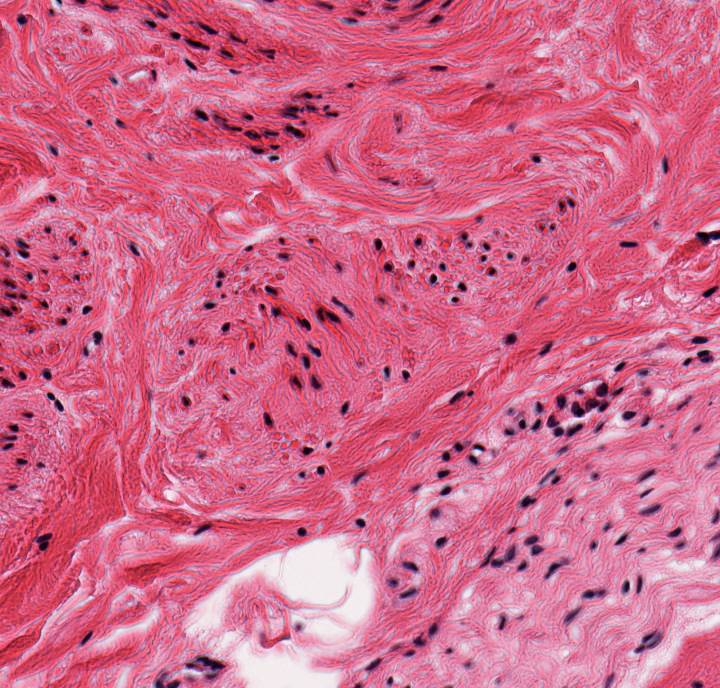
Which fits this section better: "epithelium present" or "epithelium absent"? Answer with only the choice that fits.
Epithelium absent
